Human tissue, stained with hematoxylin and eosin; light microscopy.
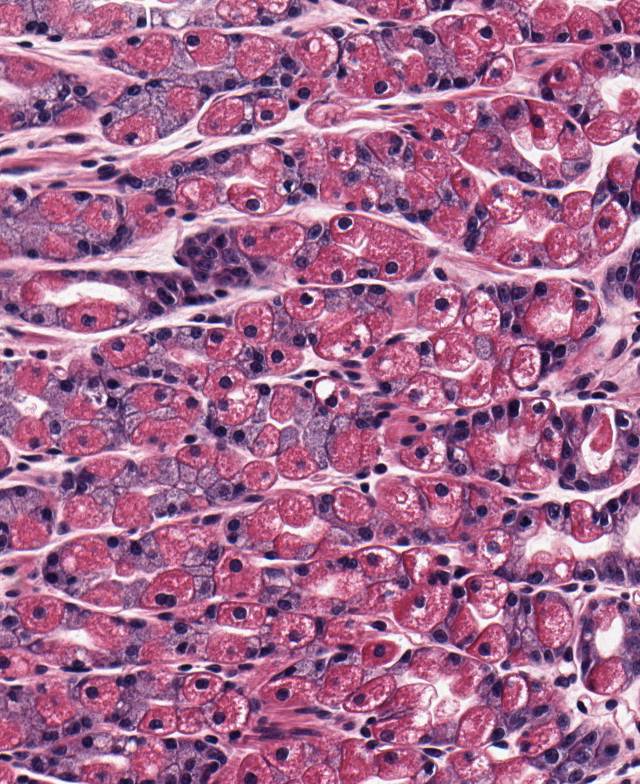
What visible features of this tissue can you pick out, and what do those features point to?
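Large rounded parietal cells with strongly pink cytoplasm are the most numerous cells. Most gland lumens are narrow slits or small spaces; a few open lumens lie toward the right side. The glands are separated only by thin strands of stroma with slender elongated nuclei, and no fat cells are present anywhere. This tissue is stomach.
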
